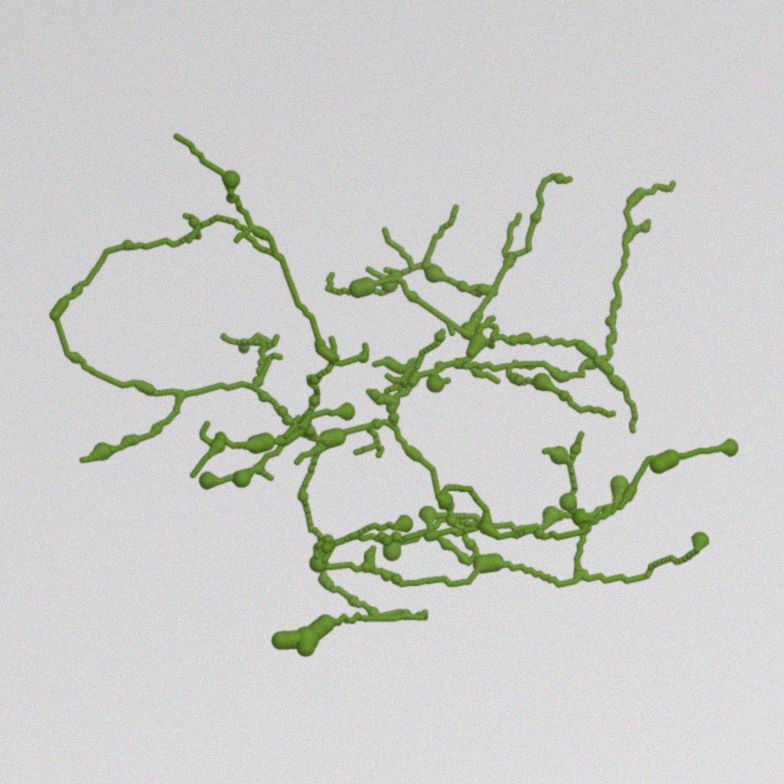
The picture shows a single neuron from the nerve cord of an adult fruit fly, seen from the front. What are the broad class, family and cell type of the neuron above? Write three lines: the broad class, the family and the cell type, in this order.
nerve-cord intrinsic neuron
hemilineage 01B
IN01B085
